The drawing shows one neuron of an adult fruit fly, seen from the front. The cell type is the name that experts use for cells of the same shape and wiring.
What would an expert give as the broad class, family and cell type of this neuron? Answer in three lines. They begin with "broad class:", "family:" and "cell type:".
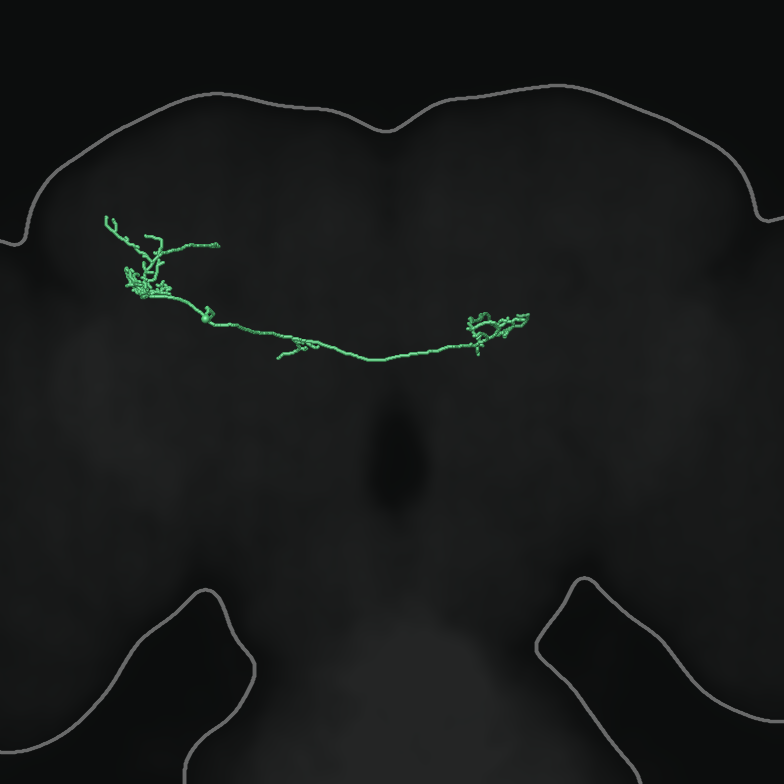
broad class: central-brain intrinsic neuron
family: hemilineage AOTUv3_ventral
cell type: AOTU038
